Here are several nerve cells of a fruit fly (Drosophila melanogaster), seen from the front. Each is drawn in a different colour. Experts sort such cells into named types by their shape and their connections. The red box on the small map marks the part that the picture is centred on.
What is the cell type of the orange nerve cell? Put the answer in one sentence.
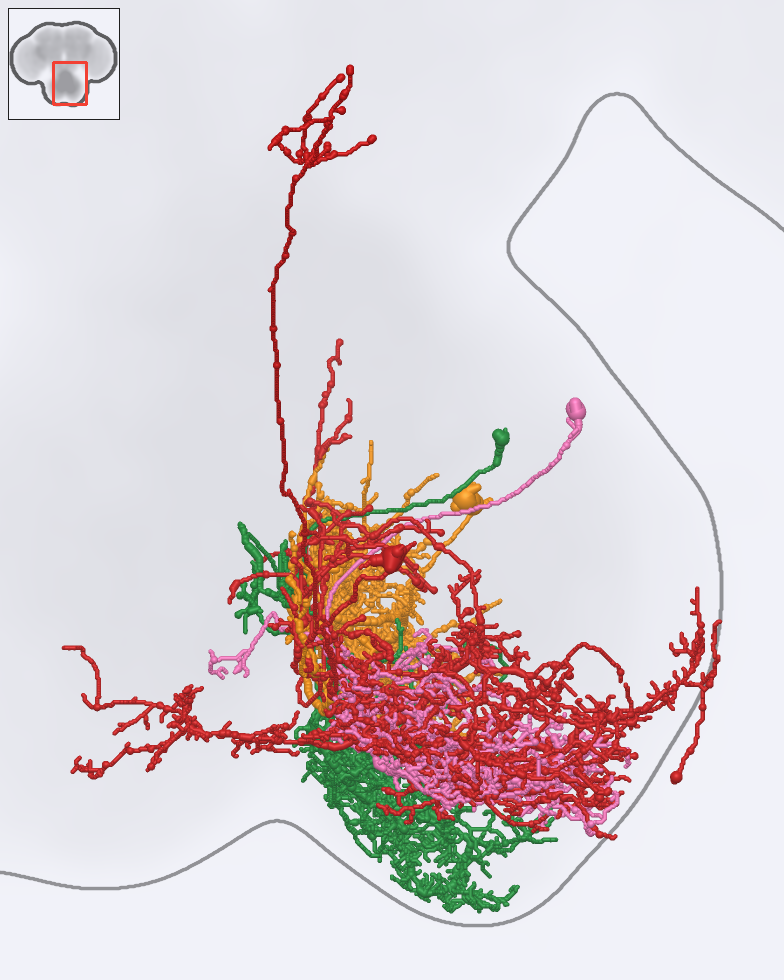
The cell type is IN17A013.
